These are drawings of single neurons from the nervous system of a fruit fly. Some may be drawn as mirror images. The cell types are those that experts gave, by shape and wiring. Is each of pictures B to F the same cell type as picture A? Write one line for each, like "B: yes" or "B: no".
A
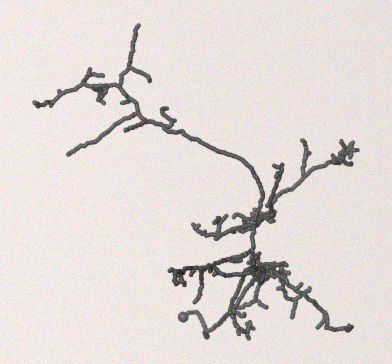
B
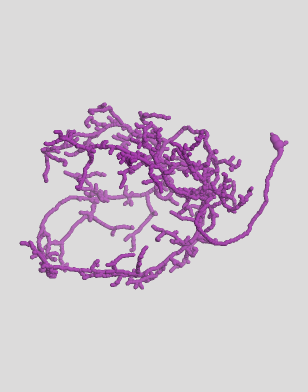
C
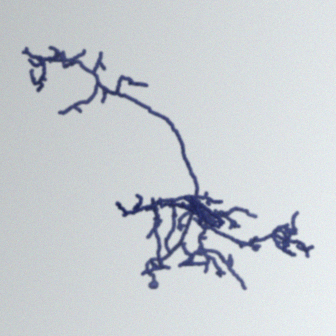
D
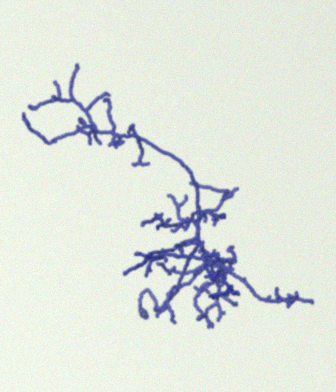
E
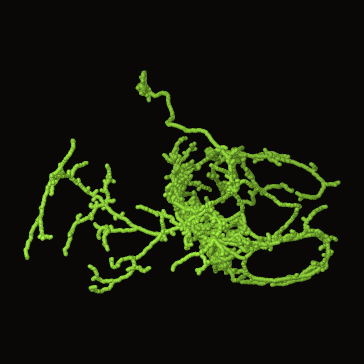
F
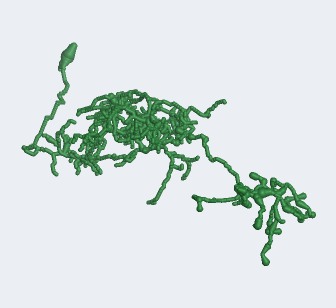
B: no
C: yes
D: yes
E: no
F: no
